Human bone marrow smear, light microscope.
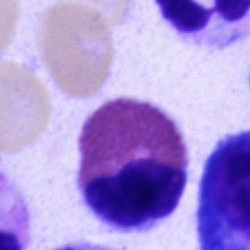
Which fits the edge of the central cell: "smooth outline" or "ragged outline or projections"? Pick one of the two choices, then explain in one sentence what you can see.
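Smooth outline. The cell has a round, smooth outline.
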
